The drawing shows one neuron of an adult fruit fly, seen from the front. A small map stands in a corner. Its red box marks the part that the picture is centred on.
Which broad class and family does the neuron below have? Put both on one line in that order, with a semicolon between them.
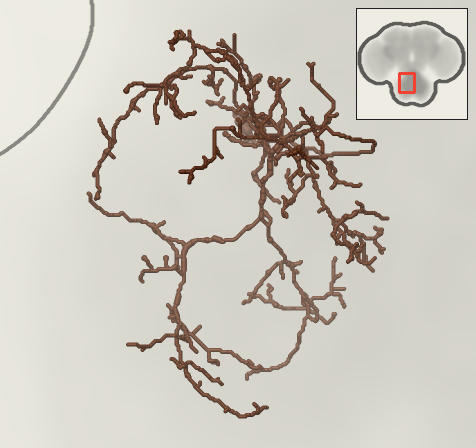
nerve-cord intrinsic neuron; hemilineage 03A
